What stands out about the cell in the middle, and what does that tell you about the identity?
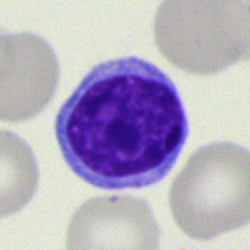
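Blue staining marks the cytoplasm, in which neither granules nor vacuoles are seen. The chromatin is clumped into dark patches separated by paler areas. It is a lymphocyte.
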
